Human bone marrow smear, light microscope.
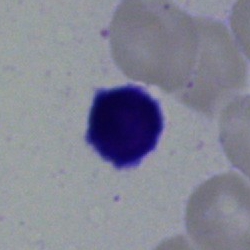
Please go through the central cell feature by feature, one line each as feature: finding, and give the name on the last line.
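Outline: angular, several short straight edges rather than a smooth curve
Staining: dense, nearly uniform dark blue-purple throughout
Nucleoli: none stand out within the dark mass
Surface: no hair-like projections
Name: lymphocyte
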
